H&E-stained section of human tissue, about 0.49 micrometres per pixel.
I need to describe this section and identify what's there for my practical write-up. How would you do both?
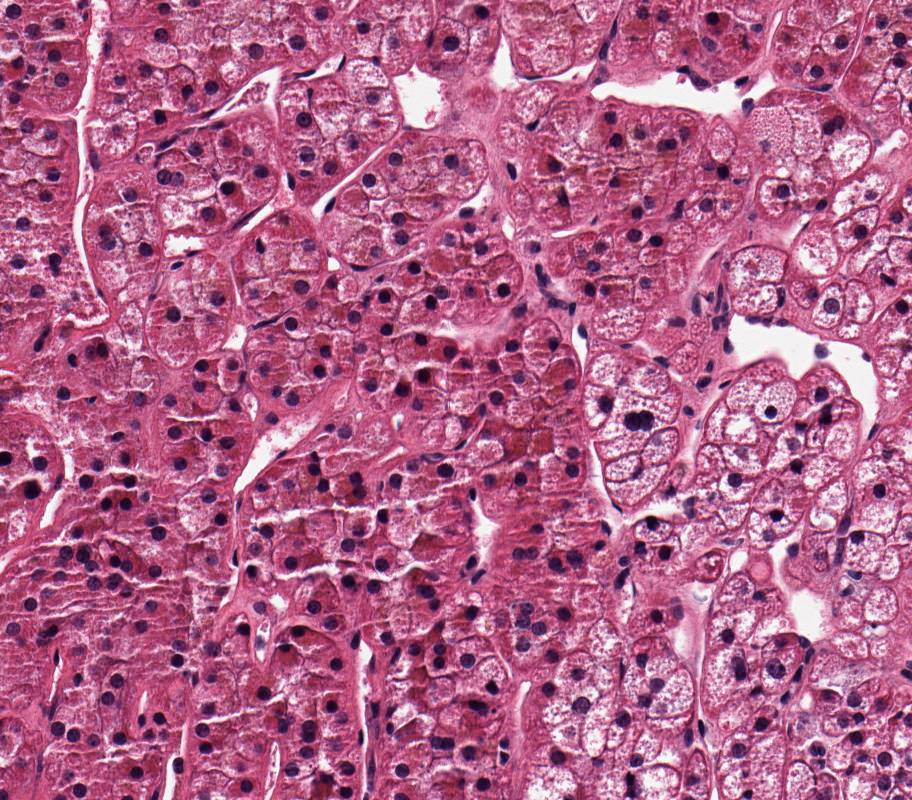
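Cytoplasm first: pale, finely vacuolated and foamy in cells on the right, more densely pink on the left and centre. Thin-walled vascular channels lined by flat, elongated endothelial nuclei run between the cords. Glandular lumens, ducts, follicles: none formed anywhere. This is adrenal gland.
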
